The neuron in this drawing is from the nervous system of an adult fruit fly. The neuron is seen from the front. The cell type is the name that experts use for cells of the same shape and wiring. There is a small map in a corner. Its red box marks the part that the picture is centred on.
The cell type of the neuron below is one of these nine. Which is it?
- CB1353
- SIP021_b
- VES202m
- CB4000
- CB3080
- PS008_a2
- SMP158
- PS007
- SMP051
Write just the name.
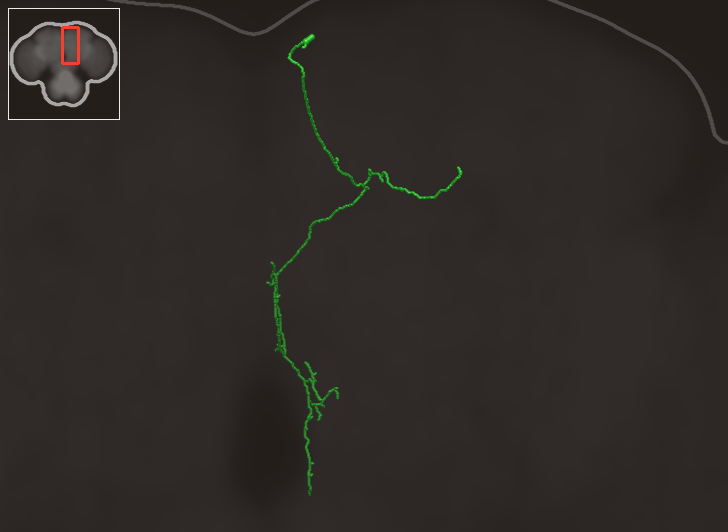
PS008_a2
